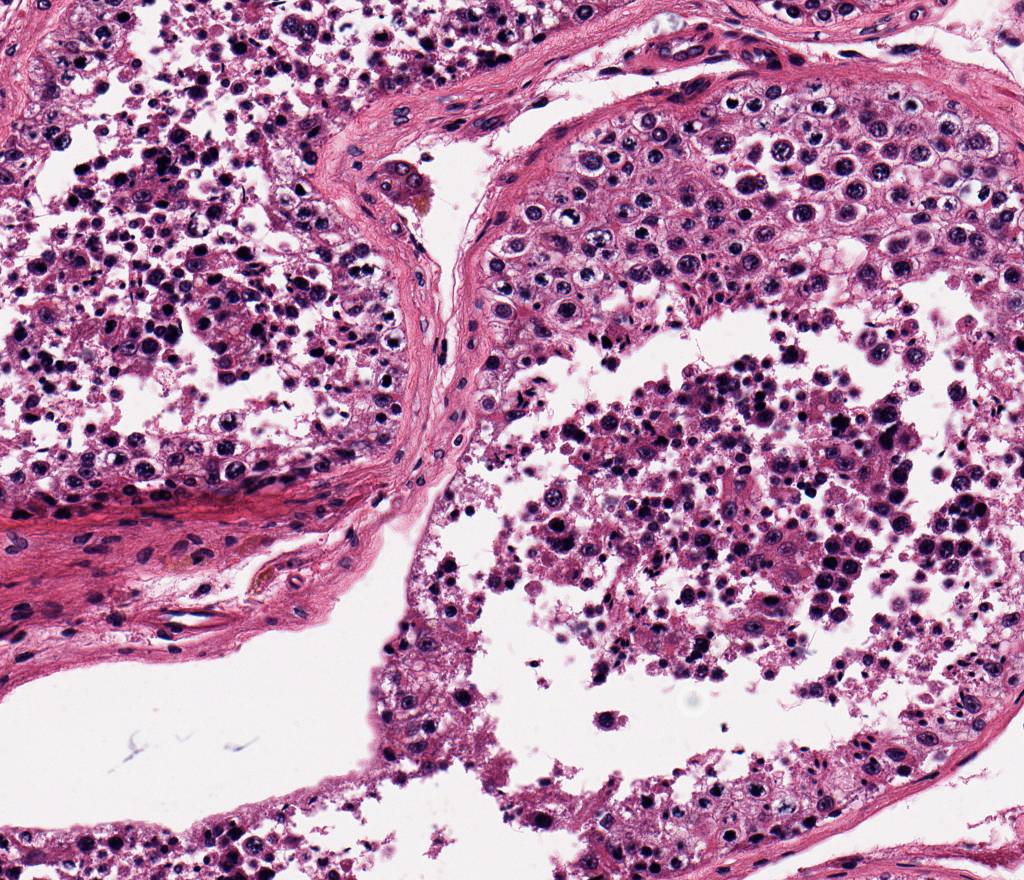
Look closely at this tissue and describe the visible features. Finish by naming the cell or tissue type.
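Parts of at least three large rounded tubules, narrow bands of pink connective tissue between them. Each bounded by a wavy, layered pink fibrous wall with flattened, elongated nuclei. Right tubule, upper part, lined by many layers of rounded cells. Centres filled with loosely scattered detached cells; their nuclei small, dark, condensed. Tissue: testis.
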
